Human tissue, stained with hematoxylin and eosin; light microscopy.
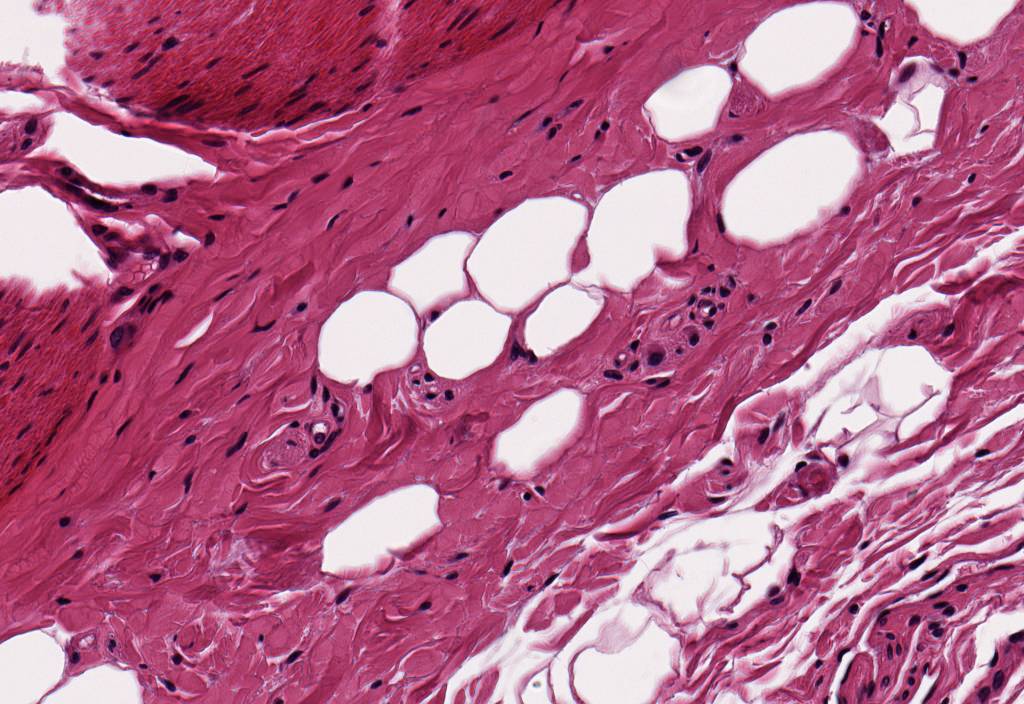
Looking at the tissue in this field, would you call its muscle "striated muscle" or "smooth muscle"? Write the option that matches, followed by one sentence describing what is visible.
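Smooth muscle. Deeper red bundles of smooth muscle with elongated nuclei lie in the top left corner and along the left edge.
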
